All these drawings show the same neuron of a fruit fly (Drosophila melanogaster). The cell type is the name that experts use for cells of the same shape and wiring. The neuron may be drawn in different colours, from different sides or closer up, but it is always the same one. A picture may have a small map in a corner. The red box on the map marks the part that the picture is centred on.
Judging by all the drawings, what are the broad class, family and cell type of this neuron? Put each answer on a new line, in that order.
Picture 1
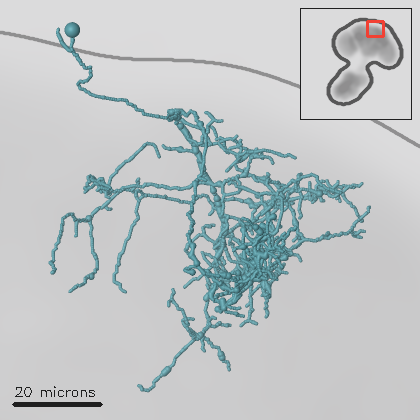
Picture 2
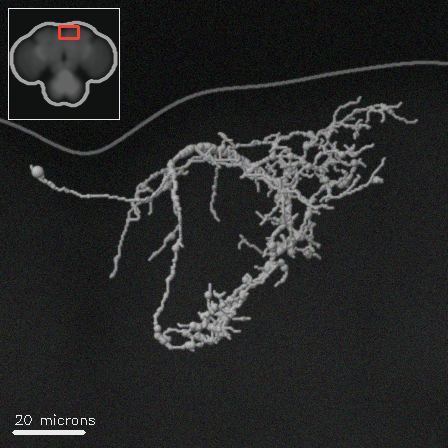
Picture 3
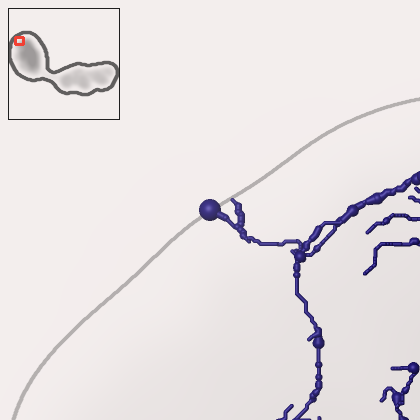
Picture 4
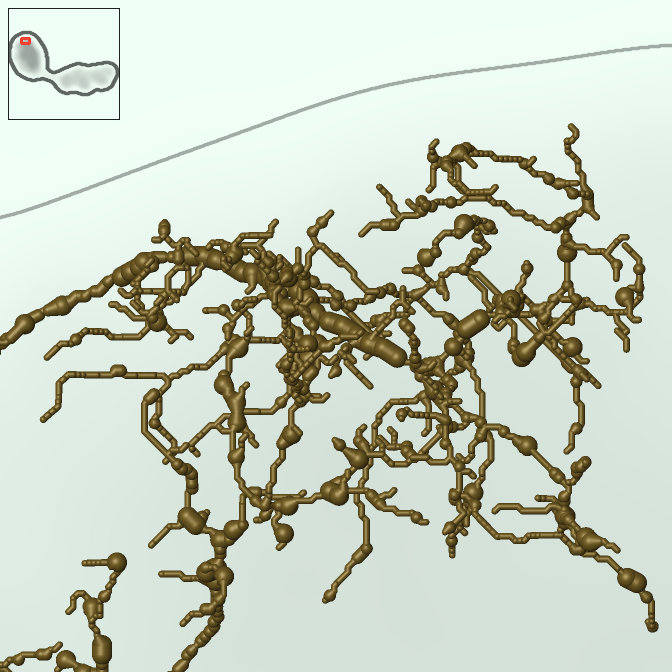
central-brain intrinsic neuron
hemilineage SMPad3
SMP126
